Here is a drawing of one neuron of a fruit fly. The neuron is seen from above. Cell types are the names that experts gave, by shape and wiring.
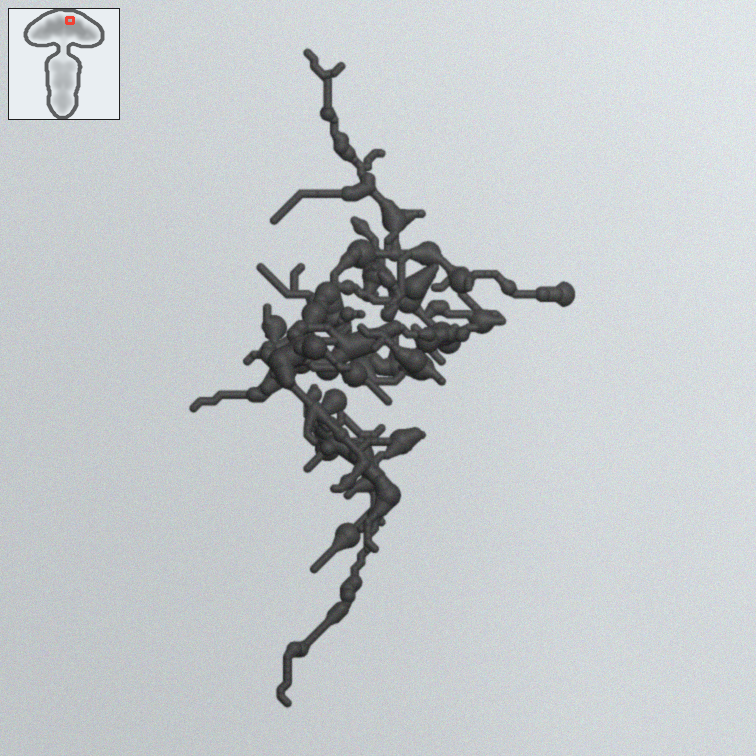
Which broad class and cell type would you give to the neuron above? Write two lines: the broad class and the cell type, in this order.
central-brain intrinsic neuron
CRE025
